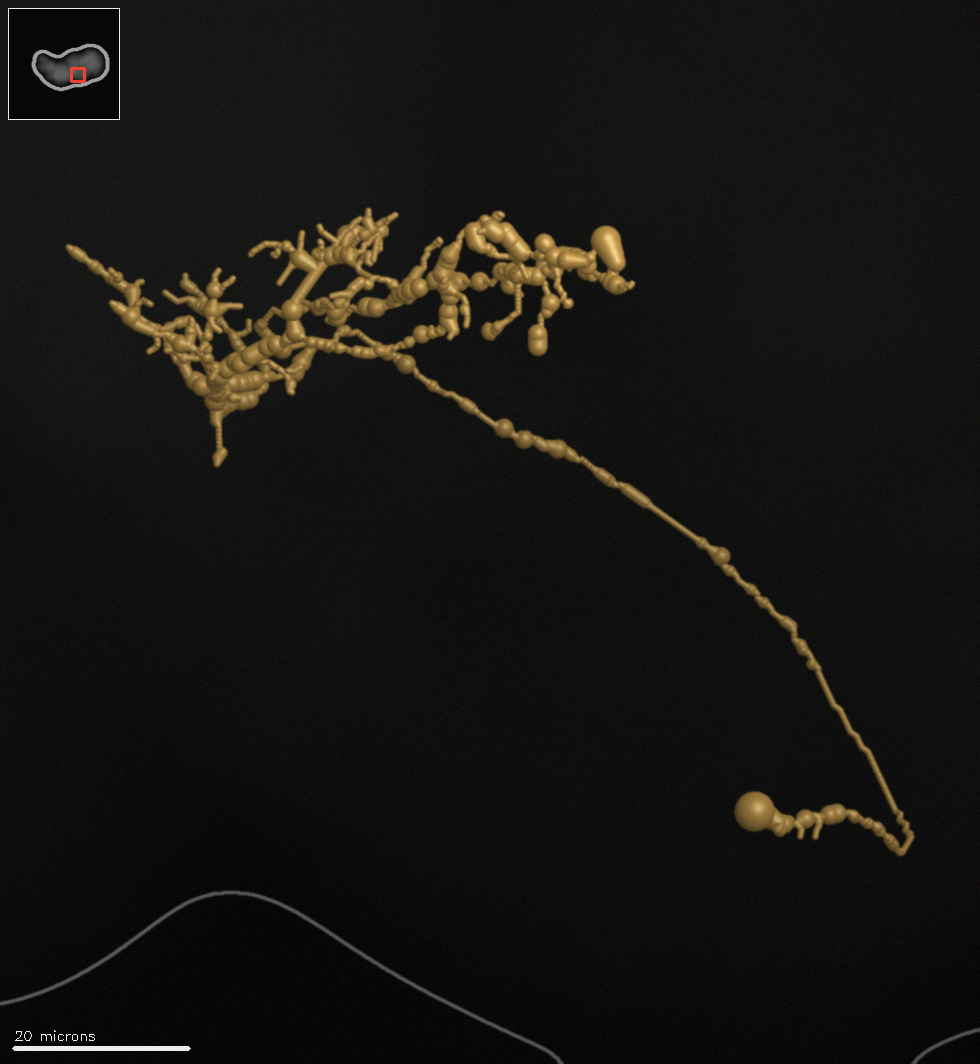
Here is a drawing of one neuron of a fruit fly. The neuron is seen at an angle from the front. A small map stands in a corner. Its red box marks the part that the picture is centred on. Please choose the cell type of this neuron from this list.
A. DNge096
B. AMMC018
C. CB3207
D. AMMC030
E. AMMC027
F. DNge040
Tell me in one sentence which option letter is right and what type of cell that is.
The neuron is typed CB3207, per option C.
